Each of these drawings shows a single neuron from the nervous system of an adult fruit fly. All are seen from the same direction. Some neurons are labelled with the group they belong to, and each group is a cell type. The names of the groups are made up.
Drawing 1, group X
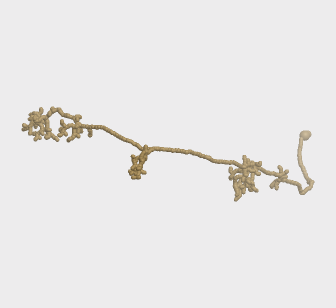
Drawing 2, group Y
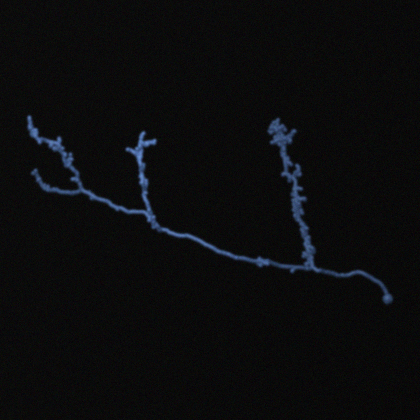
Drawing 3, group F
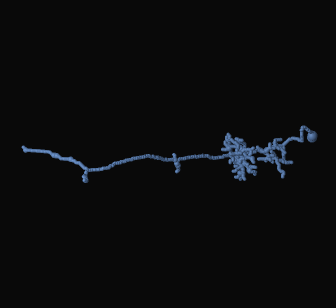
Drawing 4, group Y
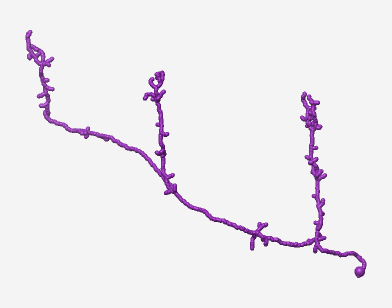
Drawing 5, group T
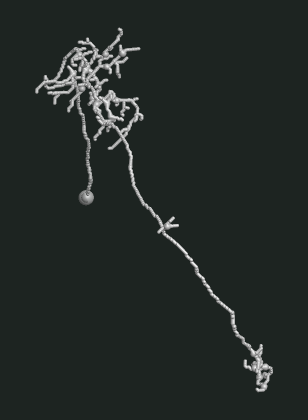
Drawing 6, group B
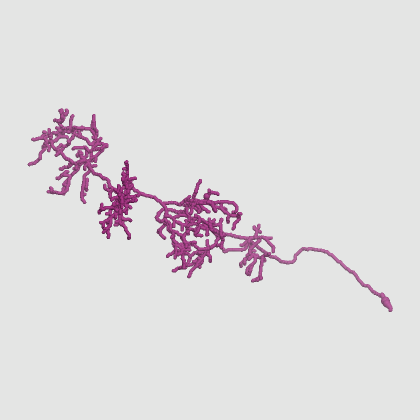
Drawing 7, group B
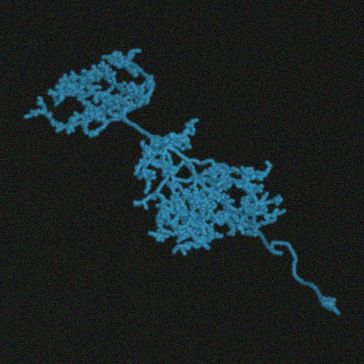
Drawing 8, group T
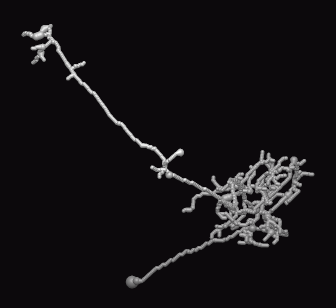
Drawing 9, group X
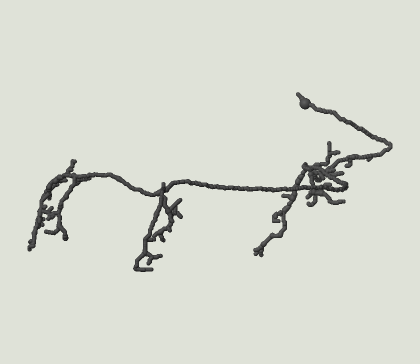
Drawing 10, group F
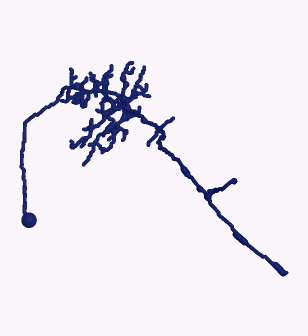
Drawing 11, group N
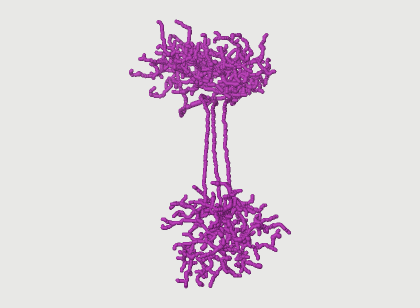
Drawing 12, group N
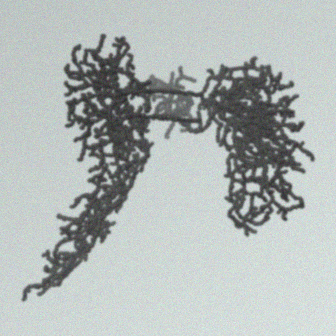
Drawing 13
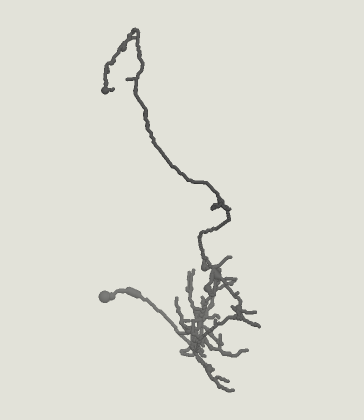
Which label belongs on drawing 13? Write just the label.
group T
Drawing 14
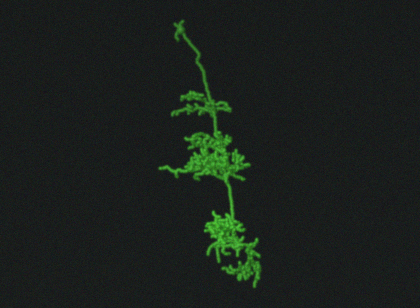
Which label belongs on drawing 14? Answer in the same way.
group B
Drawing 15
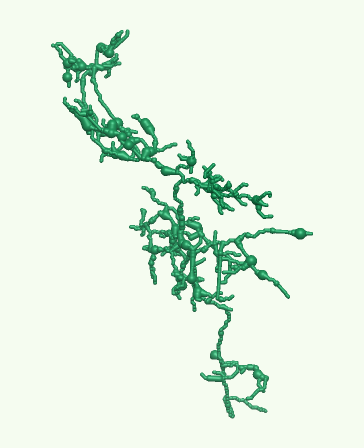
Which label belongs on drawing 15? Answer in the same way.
group B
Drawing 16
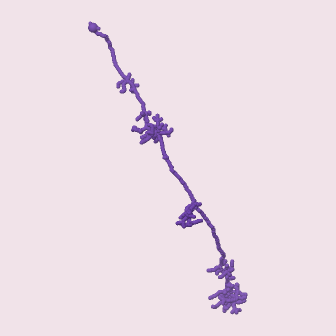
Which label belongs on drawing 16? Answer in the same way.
group X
